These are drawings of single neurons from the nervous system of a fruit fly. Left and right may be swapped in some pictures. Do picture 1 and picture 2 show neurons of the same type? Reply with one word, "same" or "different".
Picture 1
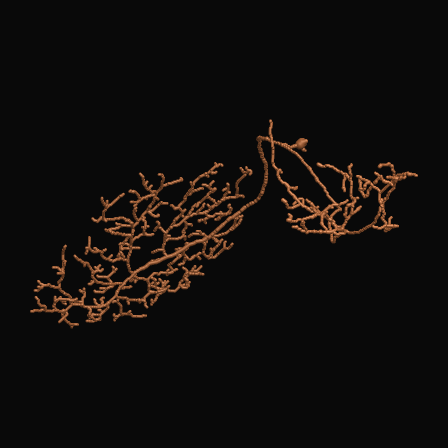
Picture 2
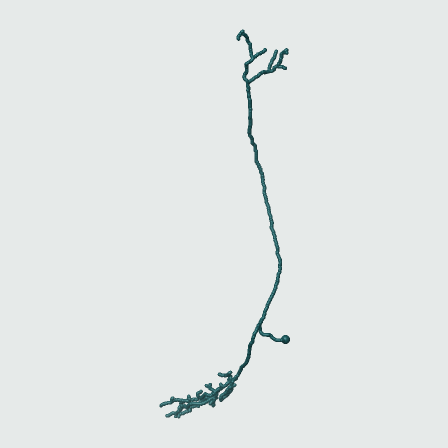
different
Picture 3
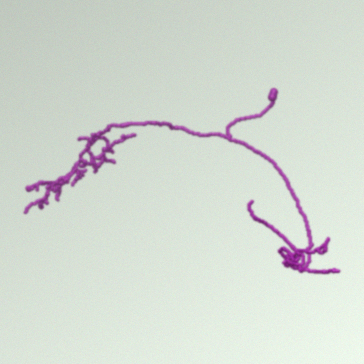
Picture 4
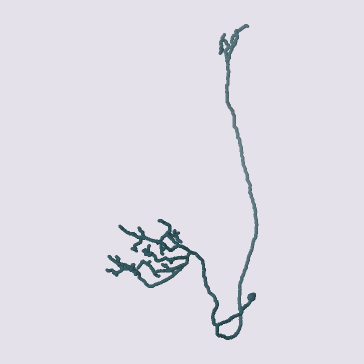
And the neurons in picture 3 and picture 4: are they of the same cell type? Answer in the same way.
same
